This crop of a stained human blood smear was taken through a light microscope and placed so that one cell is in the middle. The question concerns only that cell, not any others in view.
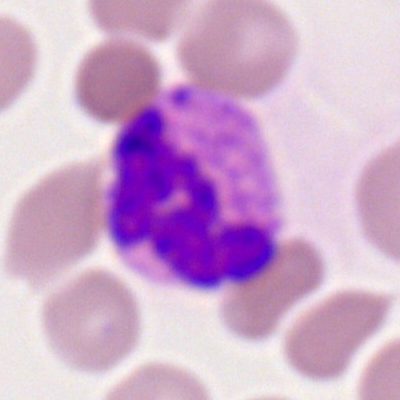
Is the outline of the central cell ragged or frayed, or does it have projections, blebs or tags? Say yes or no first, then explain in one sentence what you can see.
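No. The cell outline is roughly rounded and smooth, with no surface projections.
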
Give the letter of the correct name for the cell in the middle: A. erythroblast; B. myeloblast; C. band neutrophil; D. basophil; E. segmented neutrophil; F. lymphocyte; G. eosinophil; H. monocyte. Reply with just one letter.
D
